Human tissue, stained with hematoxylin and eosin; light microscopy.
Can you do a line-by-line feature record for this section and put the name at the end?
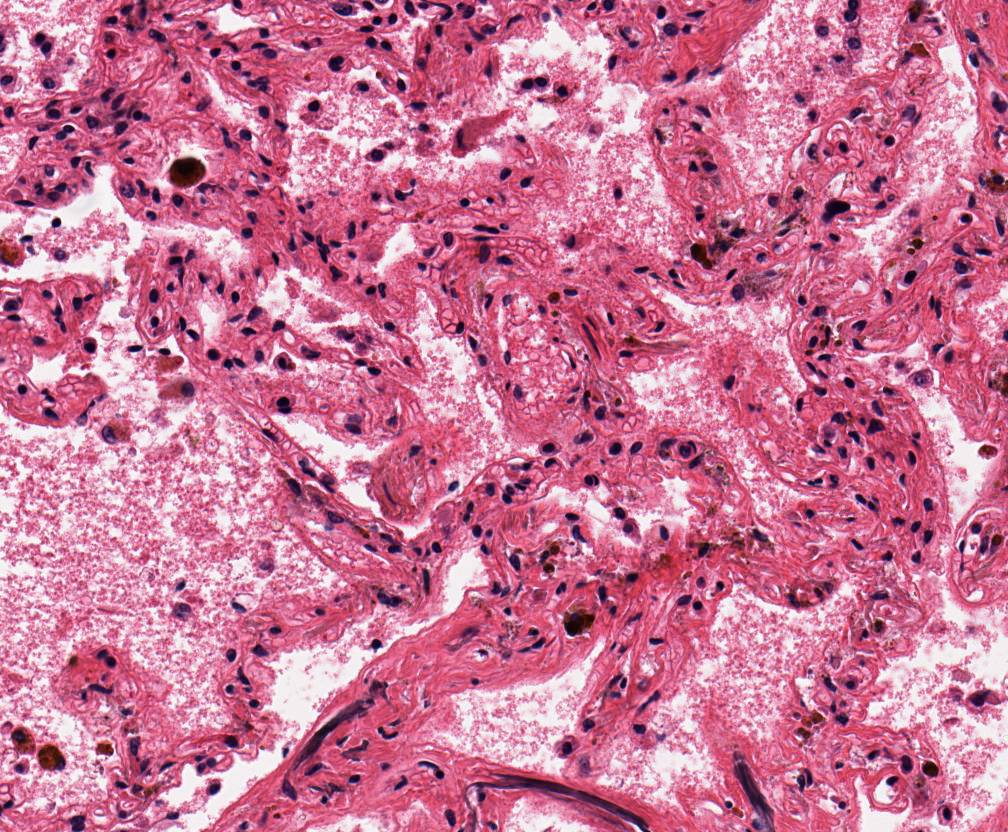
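Strands: pink, branching, interconnecting; span the field, separating irregular spaces
Pigmented cells: brown granular pigment; scattered through strands and spaces
Pigment masses: dense, round, dark brown; upper left and lower left
Fibres: dark, almost black, curved, linear; within strands at bottom
Name: lung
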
